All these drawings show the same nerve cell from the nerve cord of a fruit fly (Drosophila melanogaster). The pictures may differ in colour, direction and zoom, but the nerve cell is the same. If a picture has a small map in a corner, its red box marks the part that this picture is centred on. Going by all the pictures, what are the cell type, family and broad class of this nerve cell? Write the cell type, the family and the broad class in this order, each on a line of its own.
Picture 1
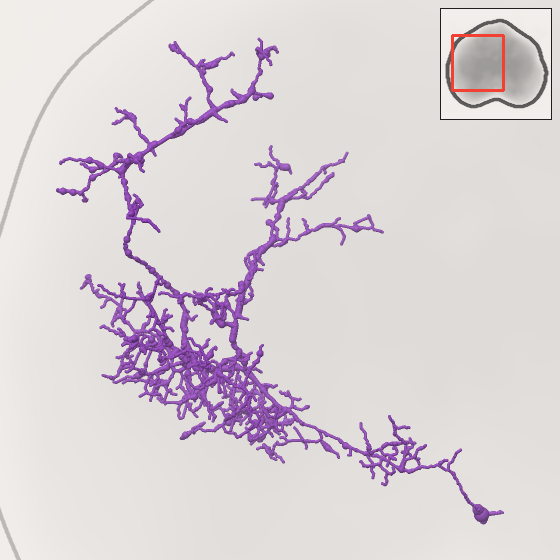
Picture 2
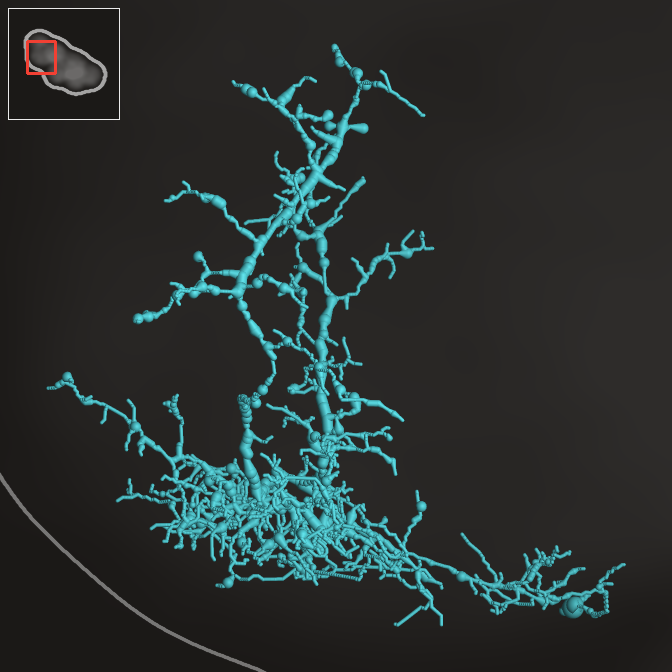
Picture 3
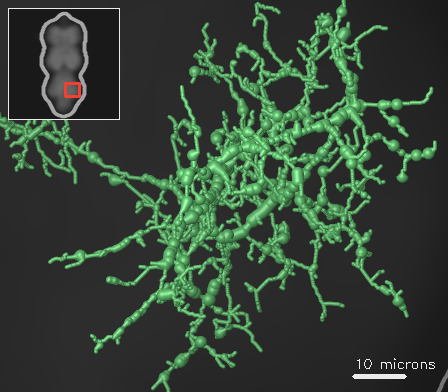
IN13B034
hemilineage 13B
nerve-cord intrinsic neuron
